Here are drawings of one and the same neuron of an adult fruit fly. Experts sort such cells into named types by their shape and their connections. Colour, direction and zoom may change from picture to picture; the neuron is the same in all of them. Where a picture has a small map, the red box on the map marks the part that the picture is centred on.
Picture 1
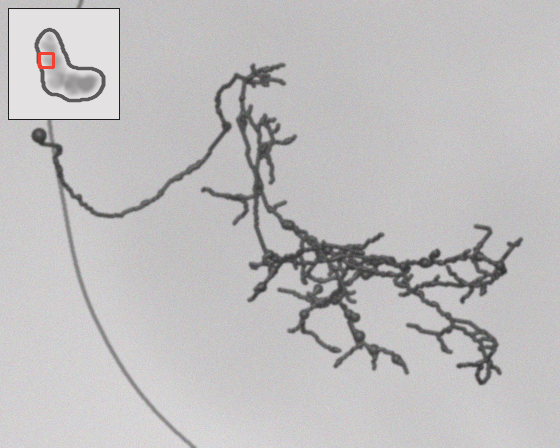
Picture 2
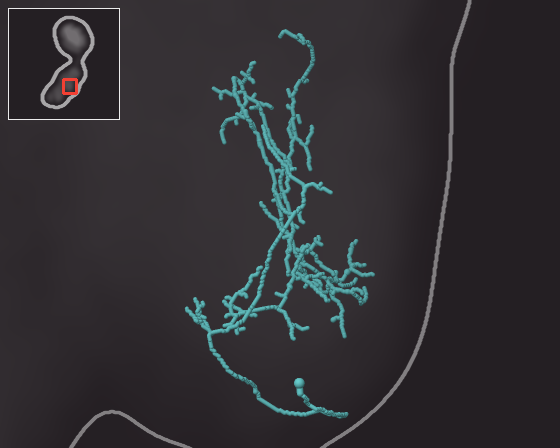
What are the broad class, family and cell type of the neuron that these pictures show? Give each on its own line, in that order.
nerve-cord intrinsic neuron
hemilineage 20A.22A
IN20A.22A084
